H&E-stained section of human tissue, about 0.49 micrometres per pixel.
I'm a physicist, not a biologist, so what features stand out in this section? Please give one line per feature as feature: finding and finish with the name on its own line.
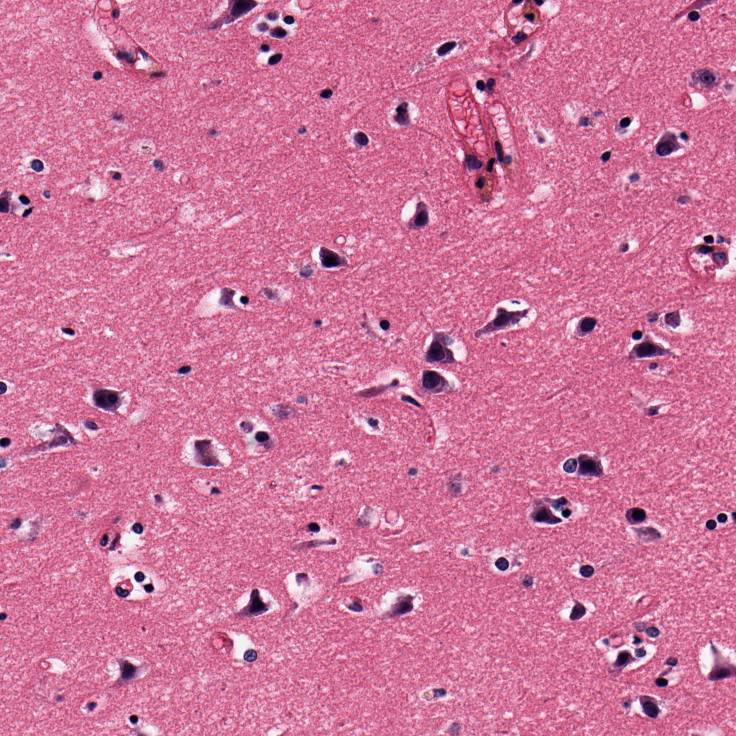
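Layout: single cells scattered across the whole field
Neurons: many of the larger cells, angular triangular bodies tapering into processes
Glia: small, round, dark nuclei among the neurons, some right beside neuron bodies
Neuropil: evenly pink background, finely fibrillary, slightly speckled
Identification: cerebral cortex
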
